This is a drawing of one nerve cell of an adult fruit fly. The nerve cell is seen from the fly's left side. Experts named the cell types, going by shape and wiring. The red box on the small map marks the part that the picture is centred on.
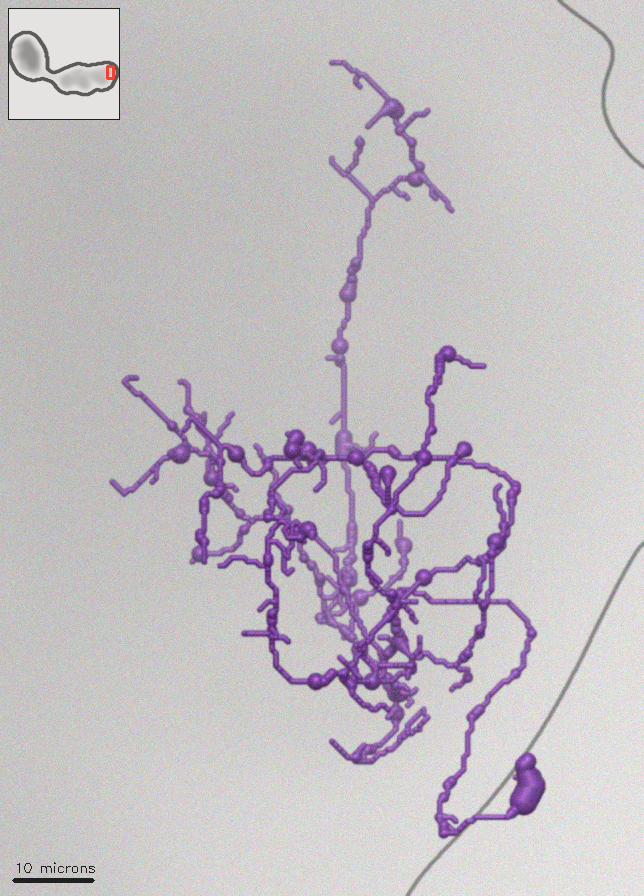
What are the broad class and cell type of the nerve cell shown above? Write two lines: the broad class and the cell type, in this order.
nerve-cord intrinsic neuron
INXXX456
